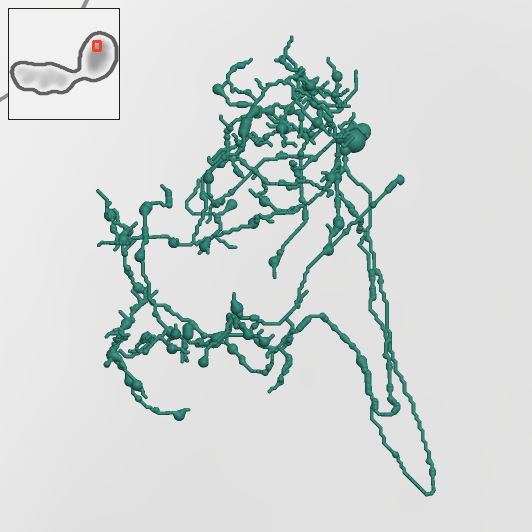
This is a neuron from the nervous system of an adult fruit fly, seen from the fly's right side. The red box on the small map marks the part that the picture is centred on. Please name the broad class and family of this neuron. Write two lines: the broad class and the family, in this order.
central-brain intrinsic neuron
hemilineage LHl1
